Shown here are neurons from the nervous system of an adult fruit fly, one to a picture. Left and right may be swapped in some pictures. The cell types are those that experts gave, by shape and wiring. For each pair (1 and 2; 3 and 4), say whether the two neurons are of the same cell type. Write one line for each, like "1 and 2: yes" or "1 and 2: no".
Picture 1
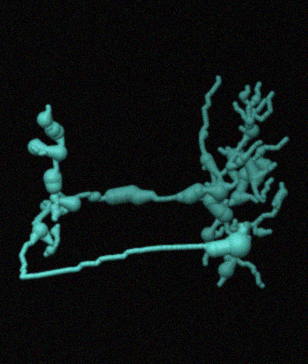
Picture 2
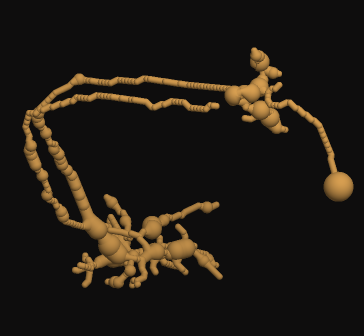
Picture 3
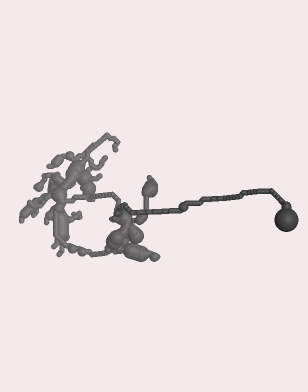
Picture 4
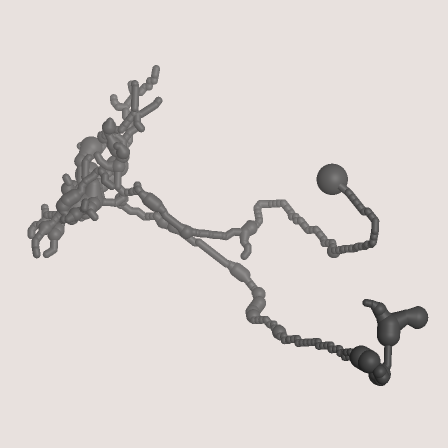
1 and 2: yes
3 and 4: no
